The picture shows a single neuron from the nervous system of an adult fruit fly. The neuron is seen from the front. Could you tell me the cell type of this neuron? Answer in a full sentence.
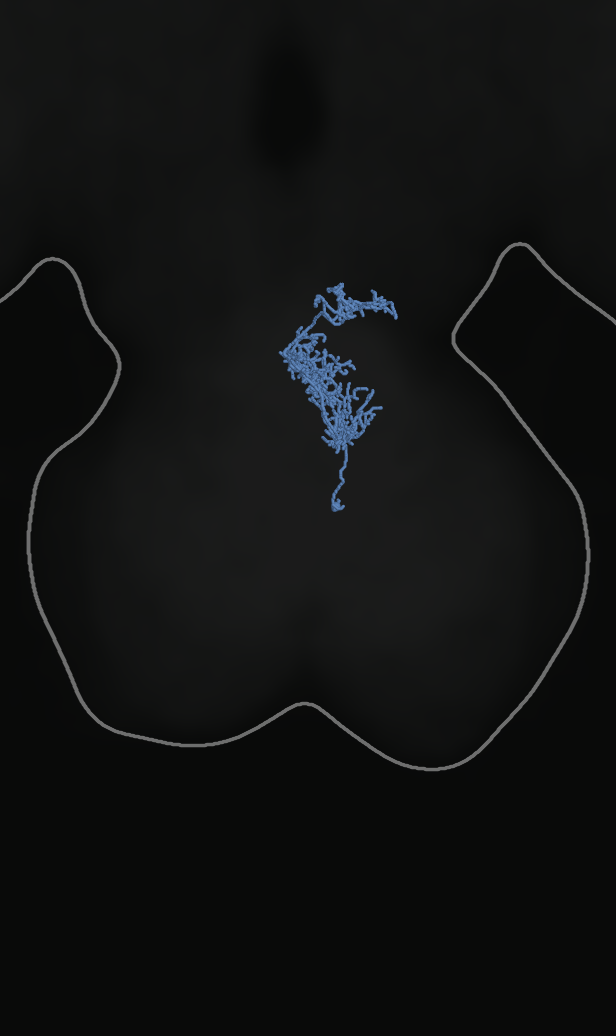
The cell type is INXXX388.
